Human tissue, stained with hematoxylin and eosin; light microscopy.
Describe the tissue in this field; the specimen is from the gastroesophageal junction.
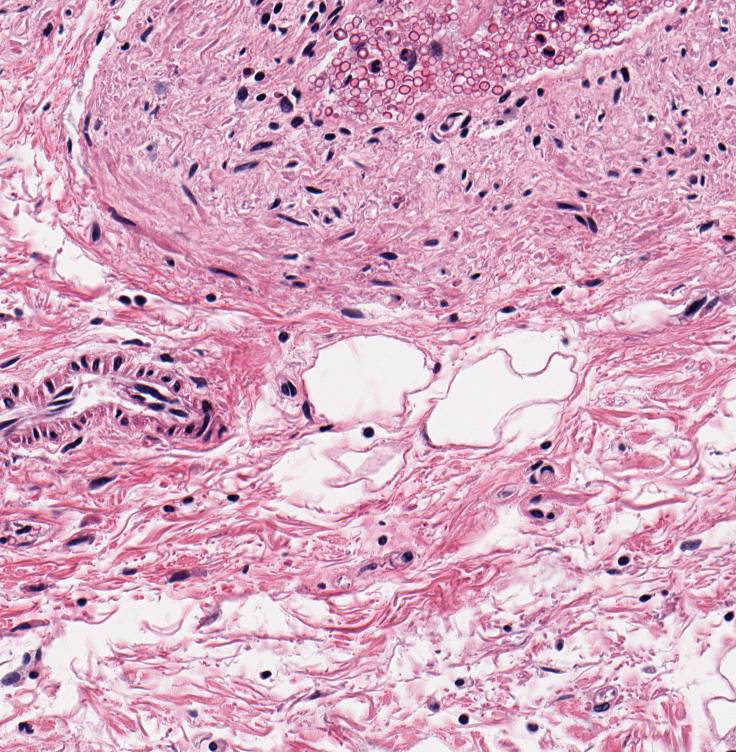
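A compact band of finely fibrillar pink tissue fills the upper half, with looser fibrous stroma below. Midway down the left edge, closely packed dark nuclei line a small duct-like structure around a narrow lumen.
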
